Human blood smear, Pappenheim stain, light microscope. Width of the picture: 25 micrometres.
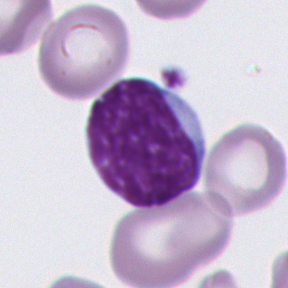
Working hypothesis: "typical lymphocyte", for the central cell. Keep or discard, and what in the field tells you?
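The cell has a smooth, rounded outline without surface projections, and an oval nucleus of about 11 by 9 micrometres, with no indentation, fills most of it. The chromatin is dense and dark purple, broken by small paler gaps, and the pale blue cytoplasm holds no vacuoles.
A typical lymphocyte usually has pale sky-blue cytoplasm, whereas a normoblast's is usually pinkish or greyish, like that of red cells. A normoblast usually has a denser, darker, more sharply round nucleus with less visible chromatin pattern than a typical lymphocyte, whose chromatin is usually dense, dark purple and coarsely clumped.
The blue cytoplasm and the dense, dark purple chromatin agree with typical lymphocyte, while the oval nucleus with its visible paler gaps speaks against normoblast. The name typical lymphocyte fits.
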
